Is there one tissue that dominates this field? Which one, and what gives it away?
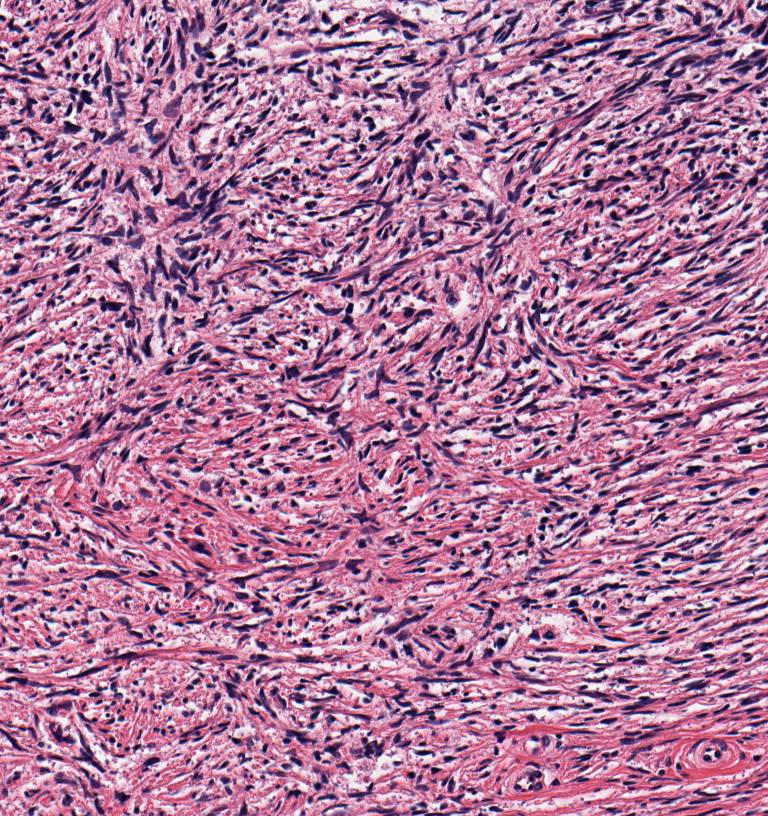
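The field mainly shows ovarian cortex. What decides it: spindle cells fill the whole field in short fascicles that interlace in different directions.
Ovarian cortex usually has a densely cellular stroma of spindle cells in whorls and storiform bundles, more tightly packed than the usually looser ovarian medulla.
The nuclei are mostly elongated and dark, and the scant cytoplasm is pale pink, with indistinct cell borders. Small vessels with thick pink walls sit in the lower right corner.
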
